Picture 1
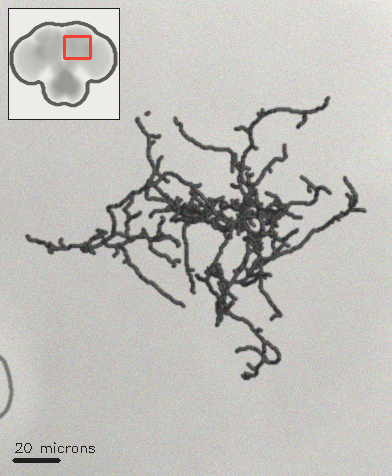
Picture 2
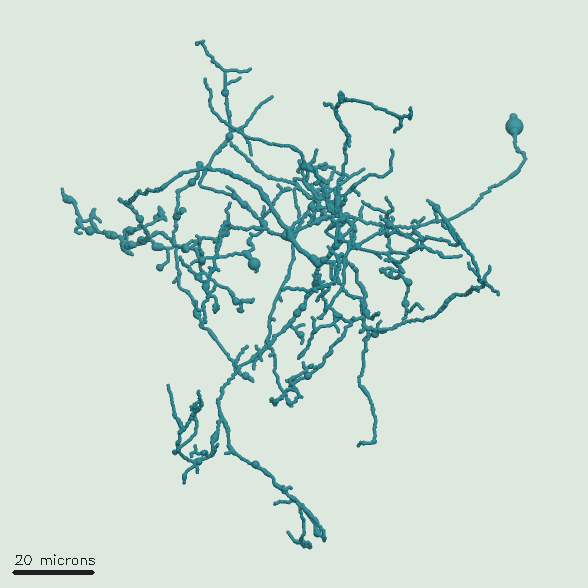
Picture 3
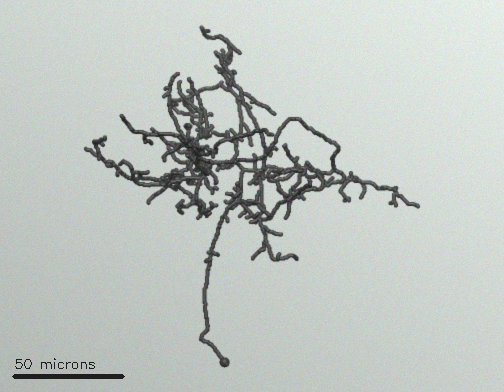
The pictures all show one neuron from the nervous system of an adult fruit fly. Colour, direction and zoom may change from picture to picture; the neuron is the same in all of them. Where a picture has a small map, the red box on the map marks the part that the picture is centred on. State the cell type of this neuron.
CL266_b2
